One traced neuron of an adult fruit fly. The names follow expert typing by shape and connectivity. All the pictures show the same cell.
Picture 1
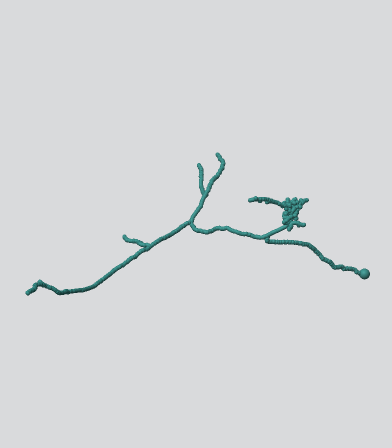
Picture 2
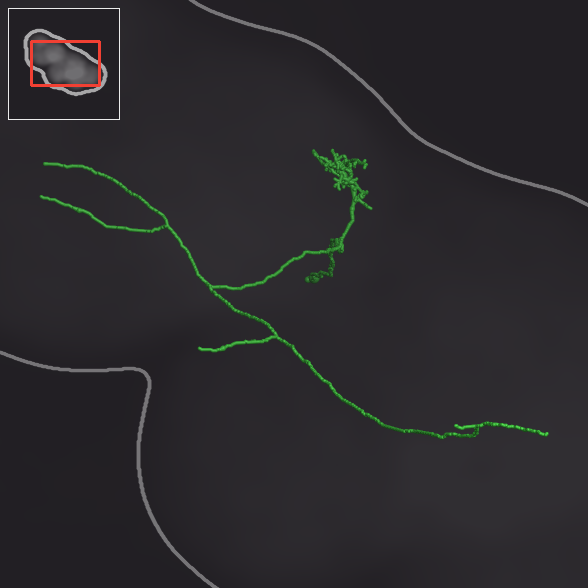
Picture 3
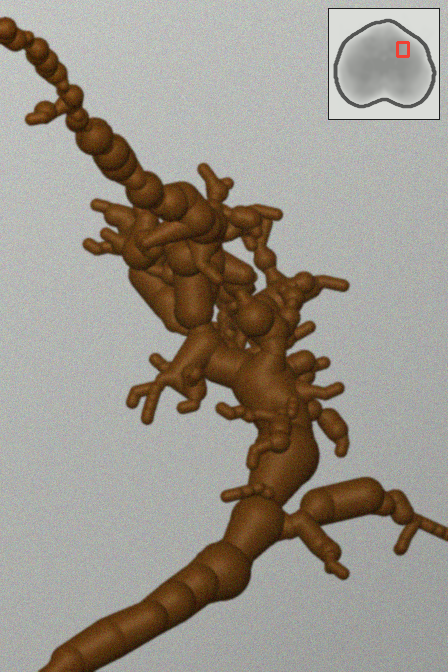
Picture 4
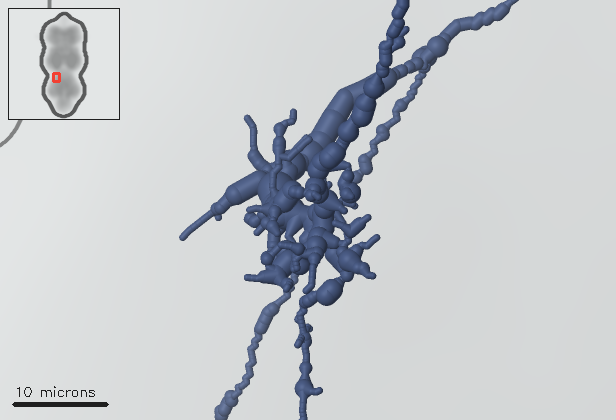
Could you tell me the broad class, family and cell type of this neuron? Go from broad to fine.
nerve-cord intrinsic neuron; hemilineage 08B; IN08B082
